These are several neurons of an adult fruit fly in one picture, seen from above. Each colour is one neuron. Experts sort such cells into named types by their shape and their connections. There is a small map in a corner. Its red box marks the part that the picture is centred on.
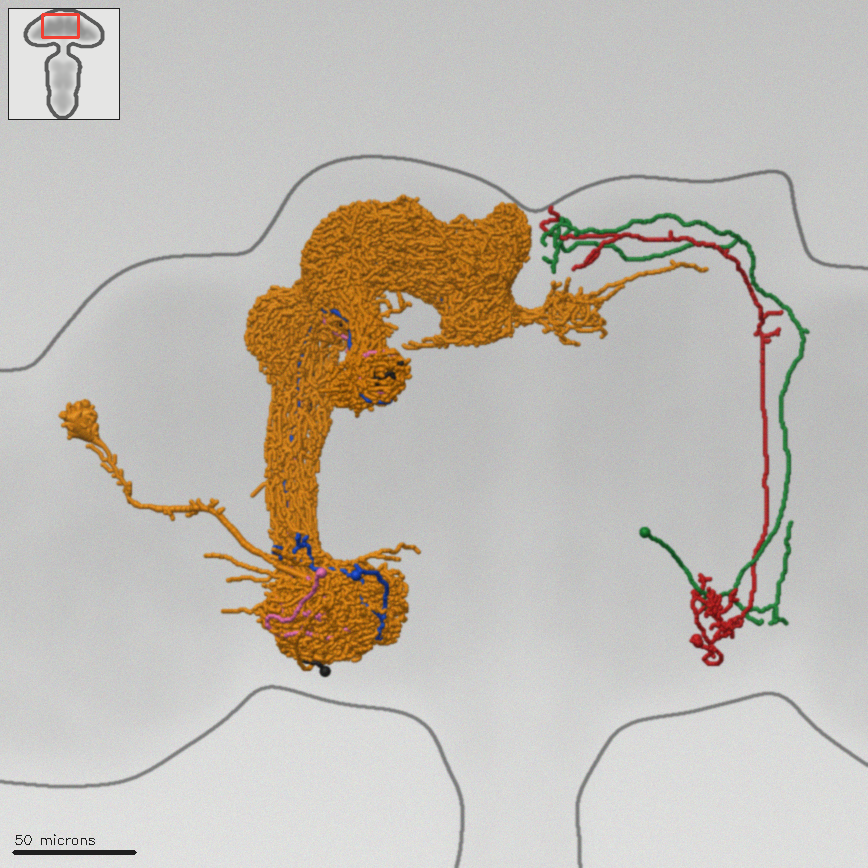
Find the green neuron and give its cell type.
KCg-d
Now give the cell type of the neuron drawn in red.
KCg-m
